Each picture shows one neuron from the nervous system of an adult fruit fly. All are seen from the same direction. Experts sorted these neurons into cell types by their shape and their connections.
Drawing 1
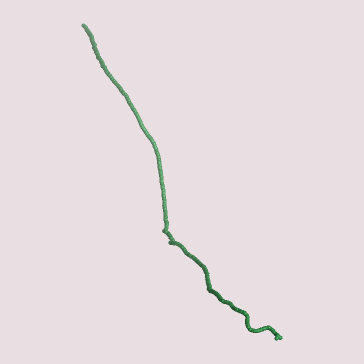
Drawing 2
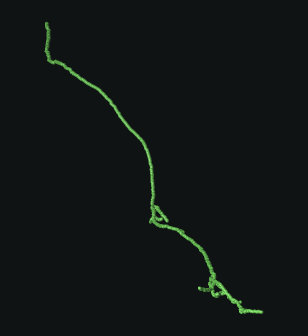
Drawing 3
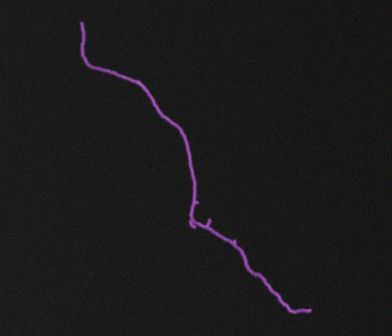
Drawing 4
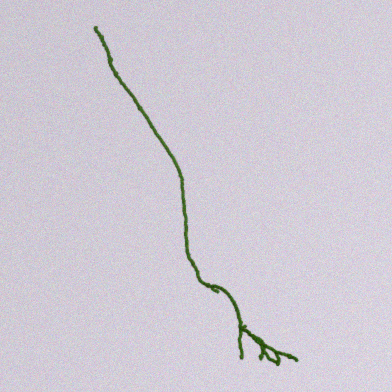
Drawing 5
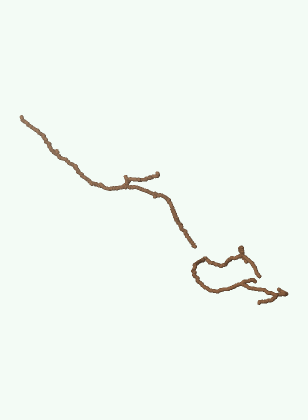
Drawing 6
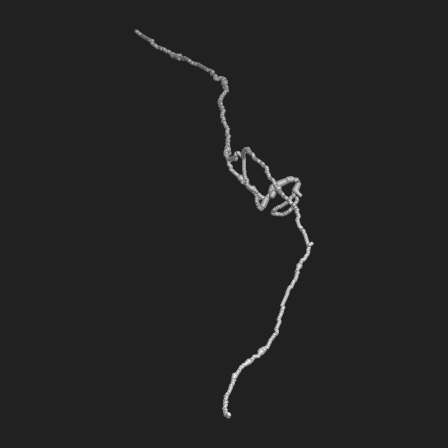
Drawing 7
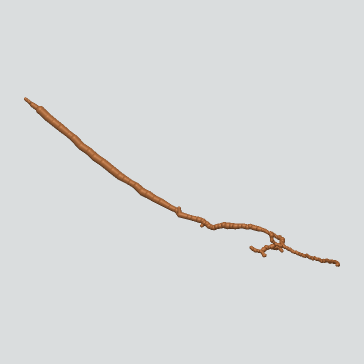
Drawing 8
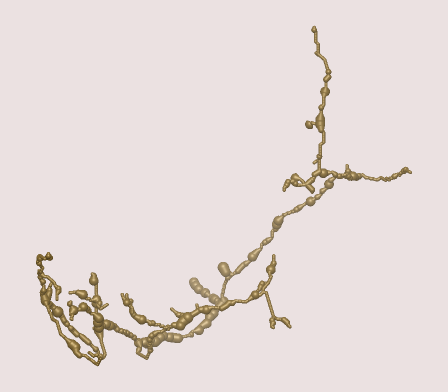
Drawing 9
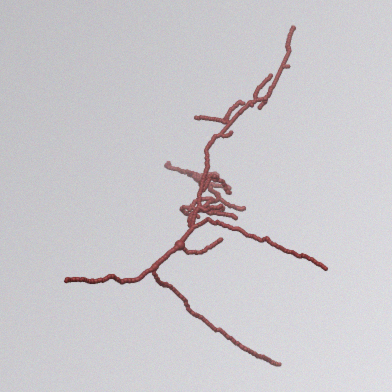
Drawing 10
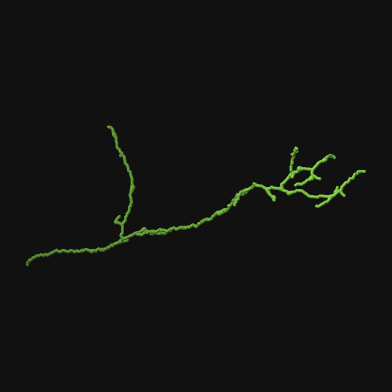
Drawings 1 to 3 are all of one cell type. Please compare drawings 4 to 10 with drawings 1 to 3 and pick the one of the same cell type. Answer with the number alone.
4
